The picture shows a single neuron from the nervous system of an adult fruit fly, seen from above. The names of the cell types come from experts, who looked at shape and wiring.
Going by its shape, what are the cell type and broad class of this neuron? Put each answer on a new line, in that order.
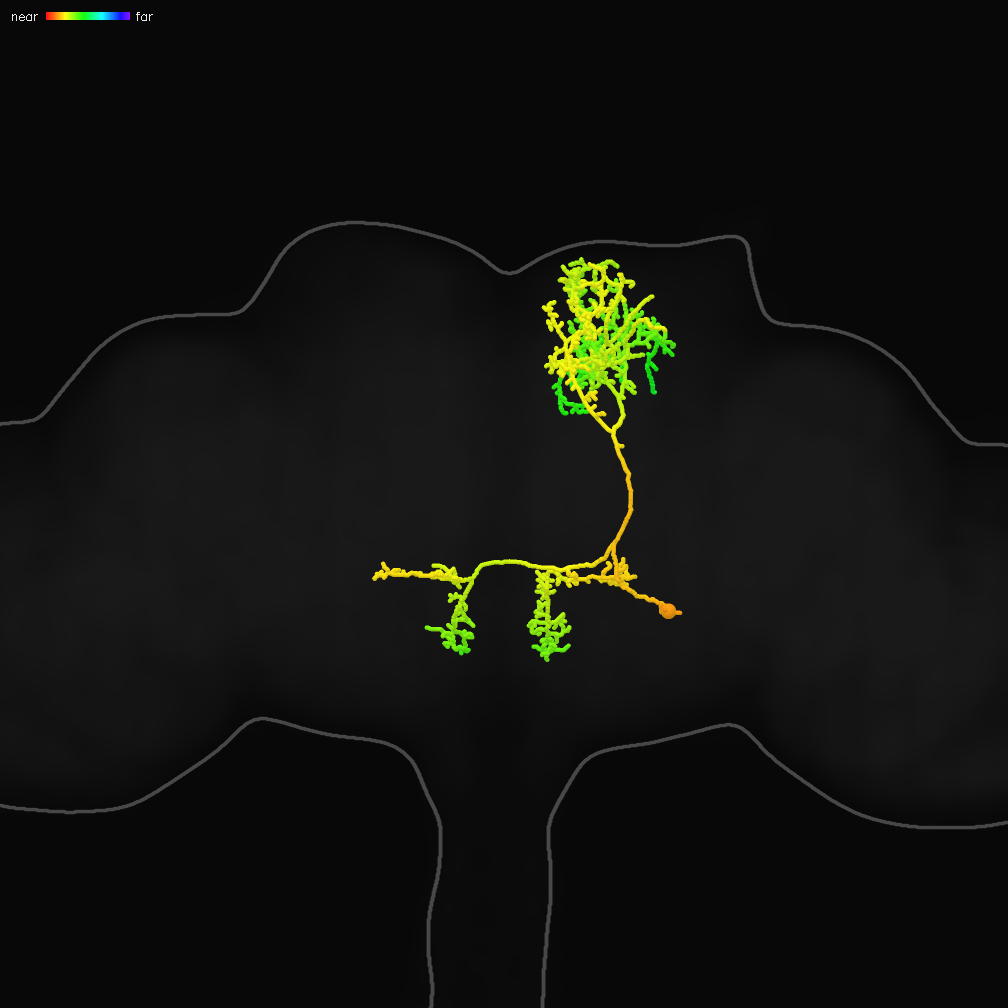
ATL037
central-brain intrinsic neuron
